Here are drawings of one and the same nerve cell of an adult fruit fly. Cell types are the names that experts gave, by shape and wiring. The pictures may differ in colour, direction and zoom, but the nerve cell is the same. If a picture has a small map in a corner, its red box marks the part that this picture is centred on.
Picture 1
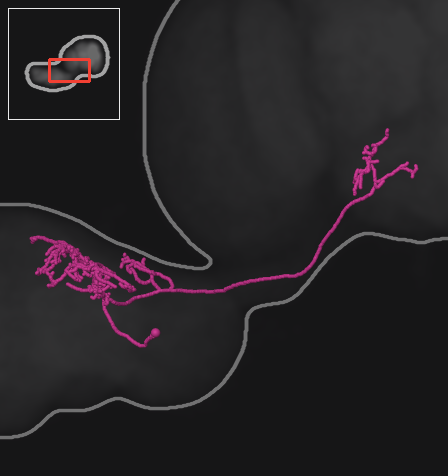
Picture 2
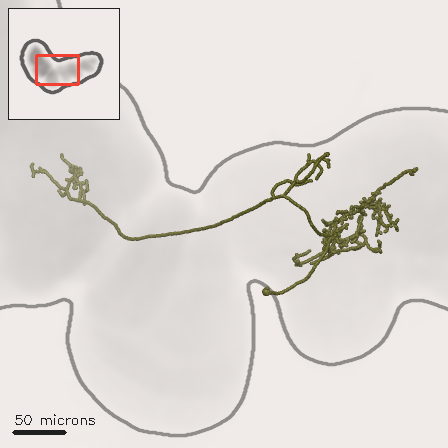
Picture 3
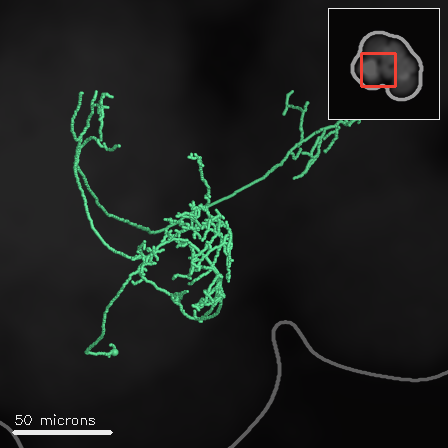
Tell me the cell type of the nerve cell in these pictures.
AN07B049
